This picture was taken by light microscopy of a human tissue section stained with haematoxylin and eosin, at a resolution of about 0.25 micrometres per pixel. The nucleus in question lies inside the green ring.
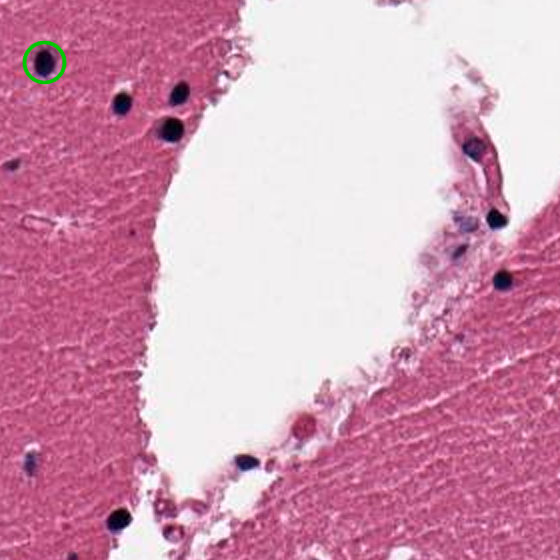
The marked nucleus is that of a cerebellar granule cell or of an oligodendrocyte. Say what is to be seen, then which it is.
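The nucleus is small, round to slightly oval, and stains very dark, almost black, with an even density and no visible internal detail. It is about the same size as the other dark round nuclei scattered nearby. Hardly any cytoplasm is visible. The nucleus is surrounded by only a thin pale rim that fades into the pink background. It lies alone in the finely fibrillar pink tissue, away from the large clear space and its lining cells. This is an oligodendrocyte.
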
